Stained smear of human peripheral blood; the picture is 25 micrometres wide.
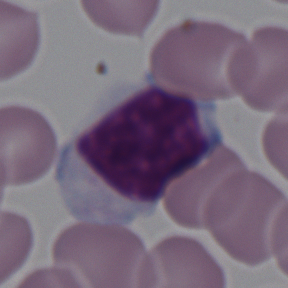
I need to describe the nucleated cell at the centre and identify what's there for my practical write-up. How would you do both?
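The central cell has a nucleus with an angular, roughly four-sided outline. Its chromatin is dark purple, mottled with lighter patches. The cytoplasm is pale blue and shows no visible granules. This is a typical lymphocyte.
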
